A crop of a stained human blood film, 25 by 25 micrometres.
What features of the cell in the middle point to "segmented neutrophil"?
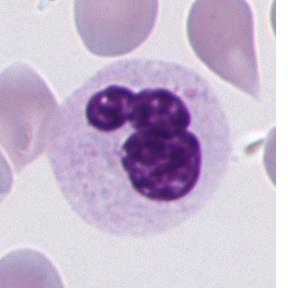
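In keeping with a segmented neutrophil: abundant, pale pinkish-lilac cytoplasm.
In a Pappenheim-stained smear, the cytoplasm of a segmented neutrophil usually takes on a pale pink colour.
Also in keeping: fine, faint lilac granules scattered through the cytoplasm.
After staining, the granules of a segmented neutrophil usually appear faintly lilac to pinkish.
Otherwise seen: nucleus off centre, towards the upper right of the cell; chromatin dark purple, coarsely clumped.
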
